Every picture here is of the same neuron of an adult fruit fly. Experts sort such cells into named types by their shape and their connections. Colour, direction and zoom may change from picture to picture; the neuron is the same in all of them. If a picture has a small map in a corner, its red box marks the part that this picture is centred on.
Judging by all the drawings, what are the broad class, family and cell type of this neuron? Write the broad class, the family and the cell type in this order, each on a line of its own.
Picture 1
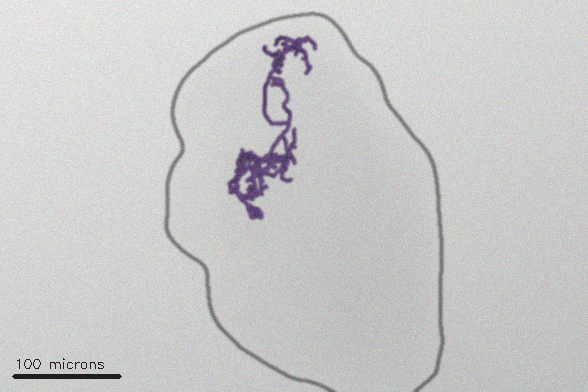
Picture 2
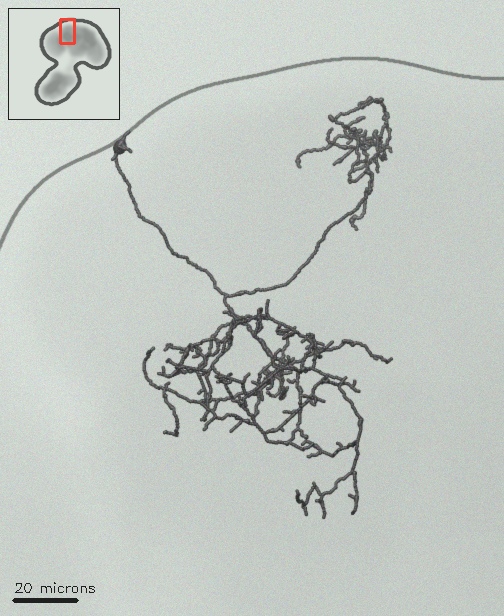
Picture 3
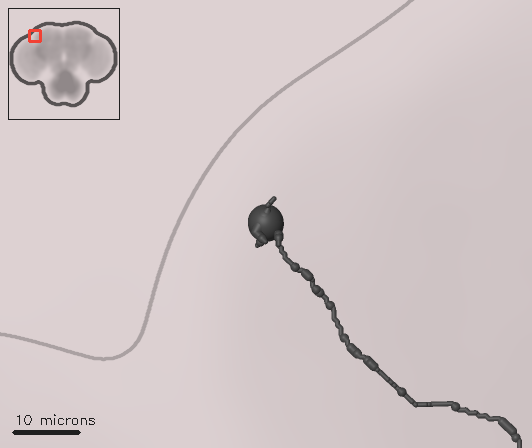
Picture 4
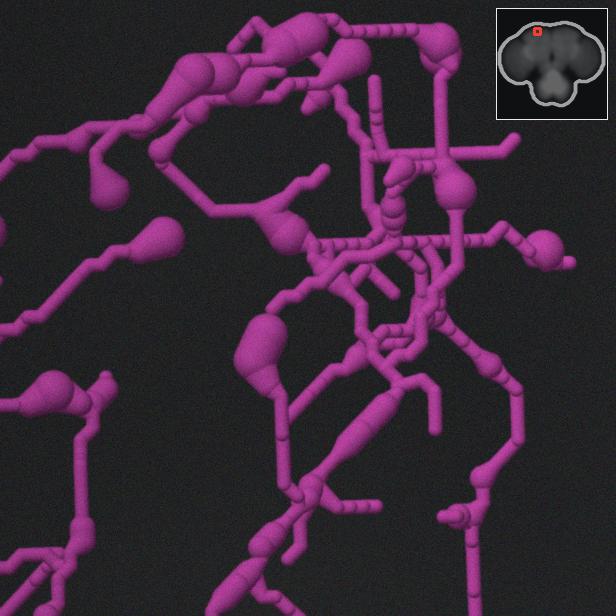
central-brain intrinsic neuron
hemilineage SLPal2
AVLP026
